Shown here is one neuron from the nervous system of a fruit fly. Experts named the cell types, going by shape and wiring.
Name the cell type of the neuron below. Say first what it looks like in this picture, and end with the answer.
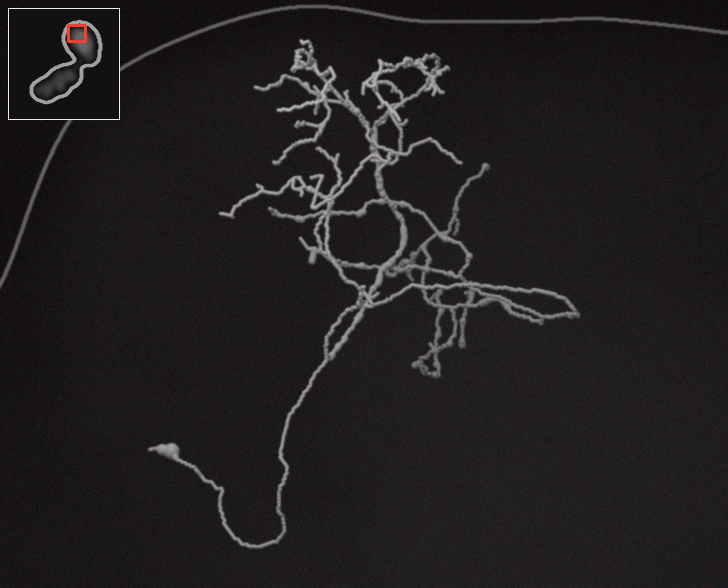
Its cell body lies at the lower left of the picture. Dozens of branch ends can be seen. It is a central-brain intrinsic neuron. Its cell type is SMP509.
